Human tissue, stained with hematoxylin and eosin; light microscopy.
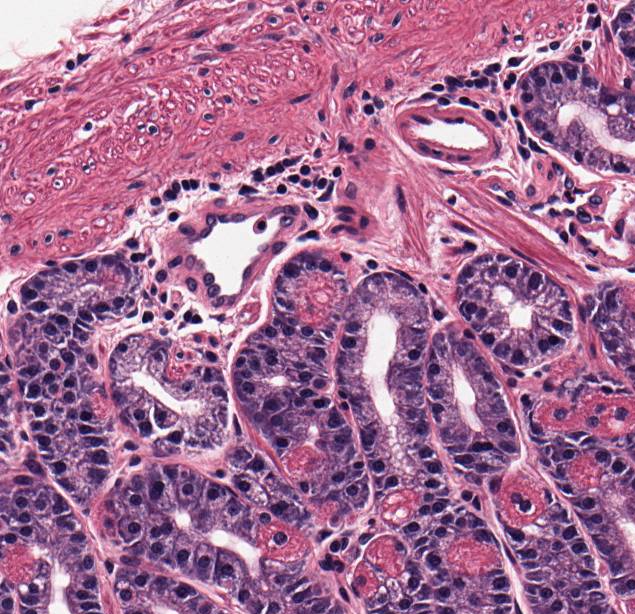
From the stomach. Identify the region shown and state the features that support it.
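Fundic glands, closely packed, fill the lower two-thirds; a band of pink fibrous and muscular tissue crosses the upper left. Tubules cut at varied angles, each with a narrow slit-like or small round lumen.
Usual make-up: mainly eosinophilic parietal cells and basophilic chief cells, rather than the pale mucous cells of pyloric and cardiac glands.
Lining: tall columnar cells, crowded dark purple nuclei, purple-grey cytoplasm. Scattered groups of cells with bright red granular cytoplasm at gland bases, mostly lower half and right edge.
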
